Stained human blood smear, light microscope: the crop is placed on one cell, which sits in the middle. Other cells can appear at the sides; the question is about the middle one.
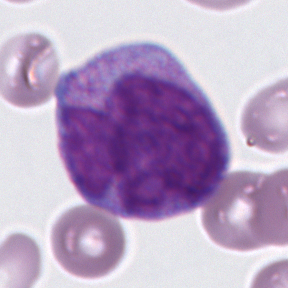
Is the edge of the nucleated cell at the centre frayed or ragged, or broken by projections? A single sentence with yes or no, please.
No, this cell has a smooth edge with no projections, blebs or tags.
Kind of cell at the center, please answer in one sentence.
In the middle of this smear crop, the cell is an atypical promyelocyte.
